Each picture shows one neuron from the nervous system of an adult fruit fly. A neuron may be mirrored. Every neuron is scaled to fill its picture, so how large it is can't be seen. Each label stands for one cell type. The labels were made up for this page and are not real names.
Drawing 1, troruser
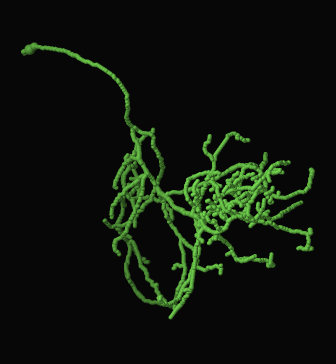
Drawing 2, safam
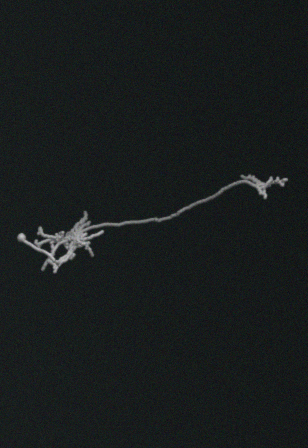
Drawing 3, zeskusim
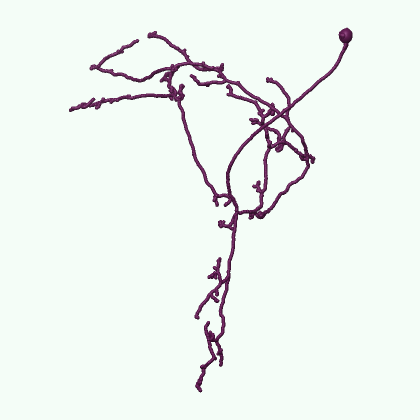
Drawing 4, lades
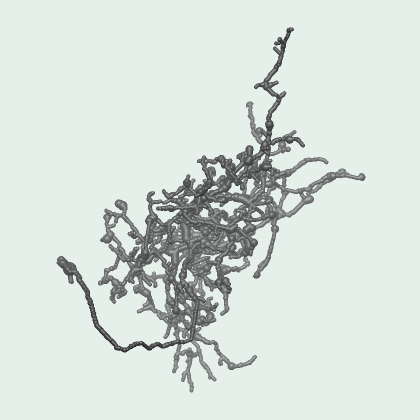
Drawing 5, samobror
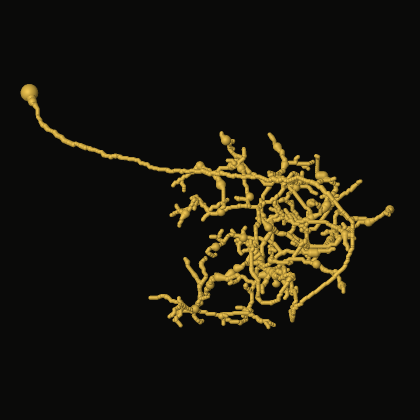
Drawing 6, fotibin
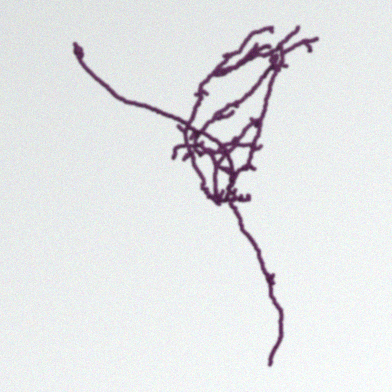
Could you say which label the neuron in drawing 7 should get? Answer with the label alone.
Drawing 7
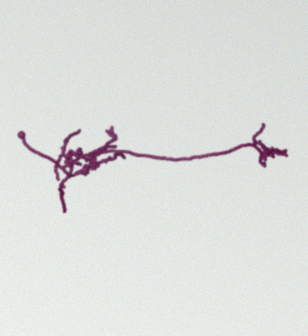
safam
